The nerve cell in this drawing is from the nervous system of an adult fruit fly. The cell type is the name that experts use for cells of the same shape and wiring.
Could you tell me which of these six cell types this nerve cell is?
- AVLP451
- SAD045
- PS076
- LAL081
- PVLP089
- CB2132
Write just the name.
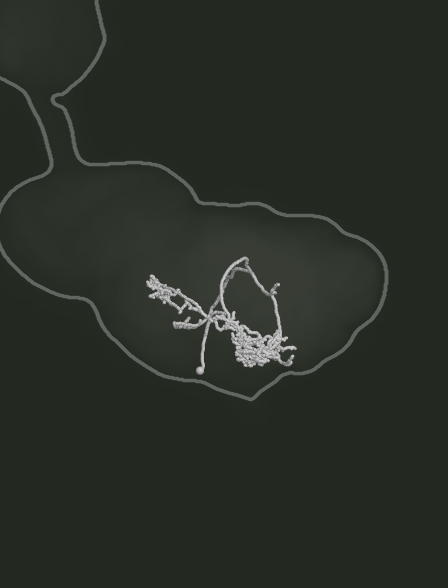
CB2132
